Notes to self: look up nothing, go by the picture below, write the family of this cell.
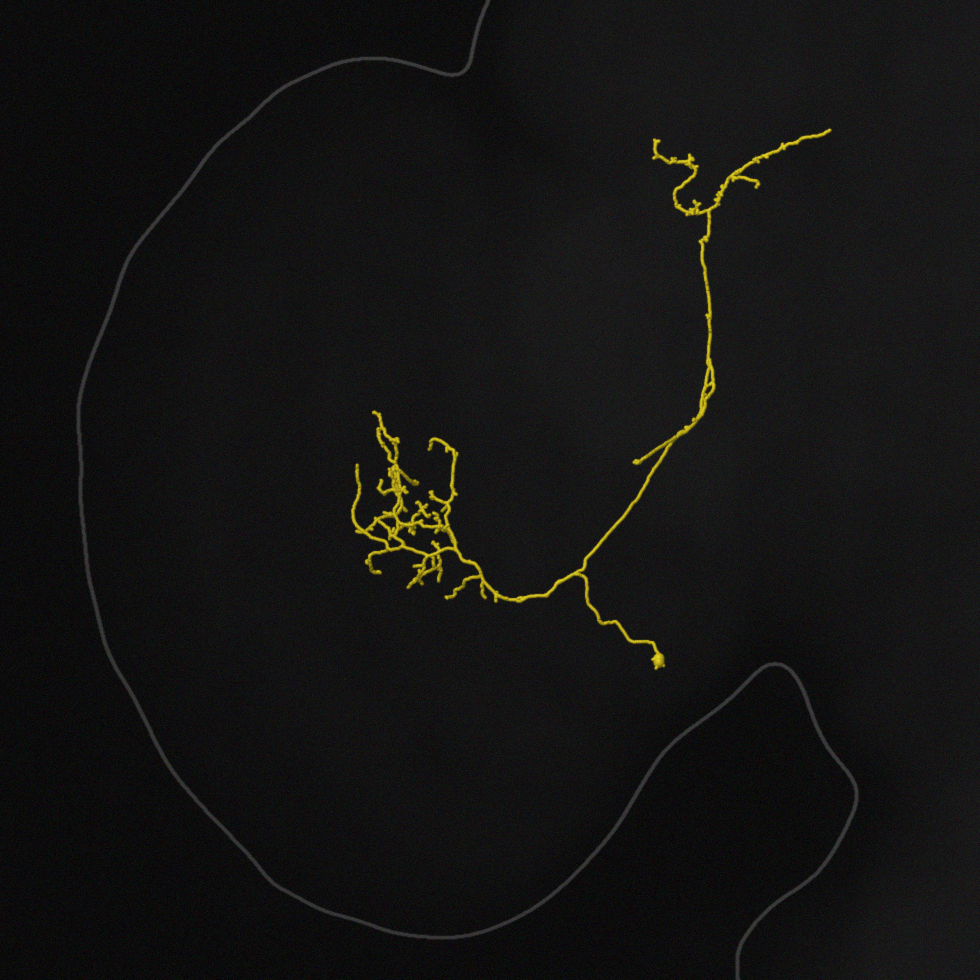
MeVP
